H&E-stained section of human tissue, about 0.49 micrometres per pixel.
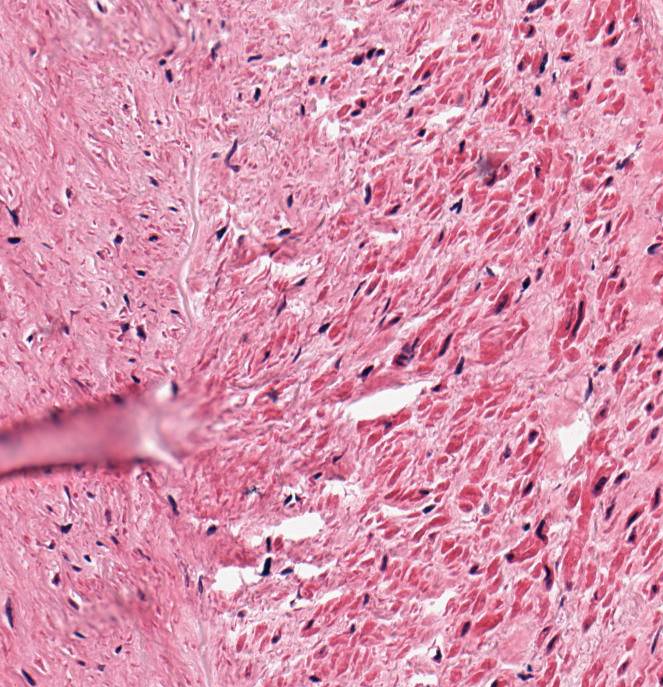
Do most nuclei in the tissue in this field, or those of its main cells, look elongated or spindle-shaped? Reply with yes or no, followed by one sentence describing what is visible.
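Yes. The scattered nuclei throughout the field are small, dark and mostly elongated or spindle-shaped.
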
